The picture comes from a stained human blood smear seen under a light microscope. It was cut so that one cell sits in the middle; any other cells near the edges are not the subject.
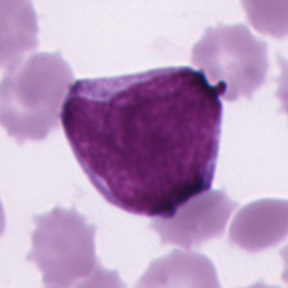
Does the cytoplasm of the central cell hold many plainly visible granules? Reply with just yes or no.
No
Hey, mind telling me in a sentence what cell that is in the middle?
The cell of interest, in the center, is a myeloblast.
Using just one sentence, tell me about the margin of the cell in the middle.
The cell is outlined unevenly, the border being ragged or extended into projections.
